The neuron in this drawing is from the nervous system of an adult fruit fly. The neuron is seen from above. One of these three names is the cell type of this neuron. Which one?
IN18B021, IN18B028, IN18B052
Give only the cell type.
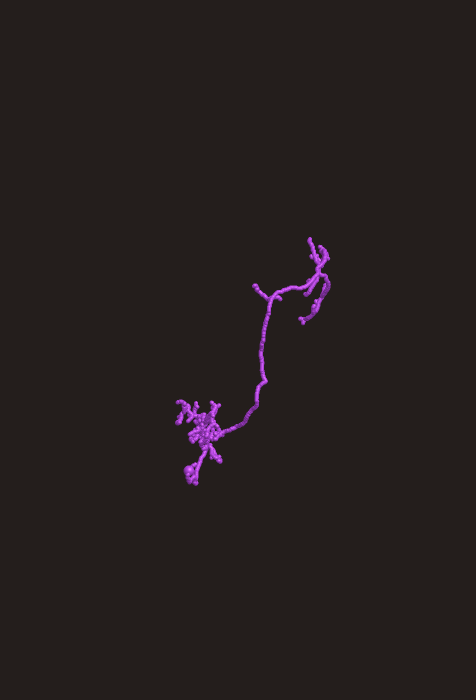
IN18B052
